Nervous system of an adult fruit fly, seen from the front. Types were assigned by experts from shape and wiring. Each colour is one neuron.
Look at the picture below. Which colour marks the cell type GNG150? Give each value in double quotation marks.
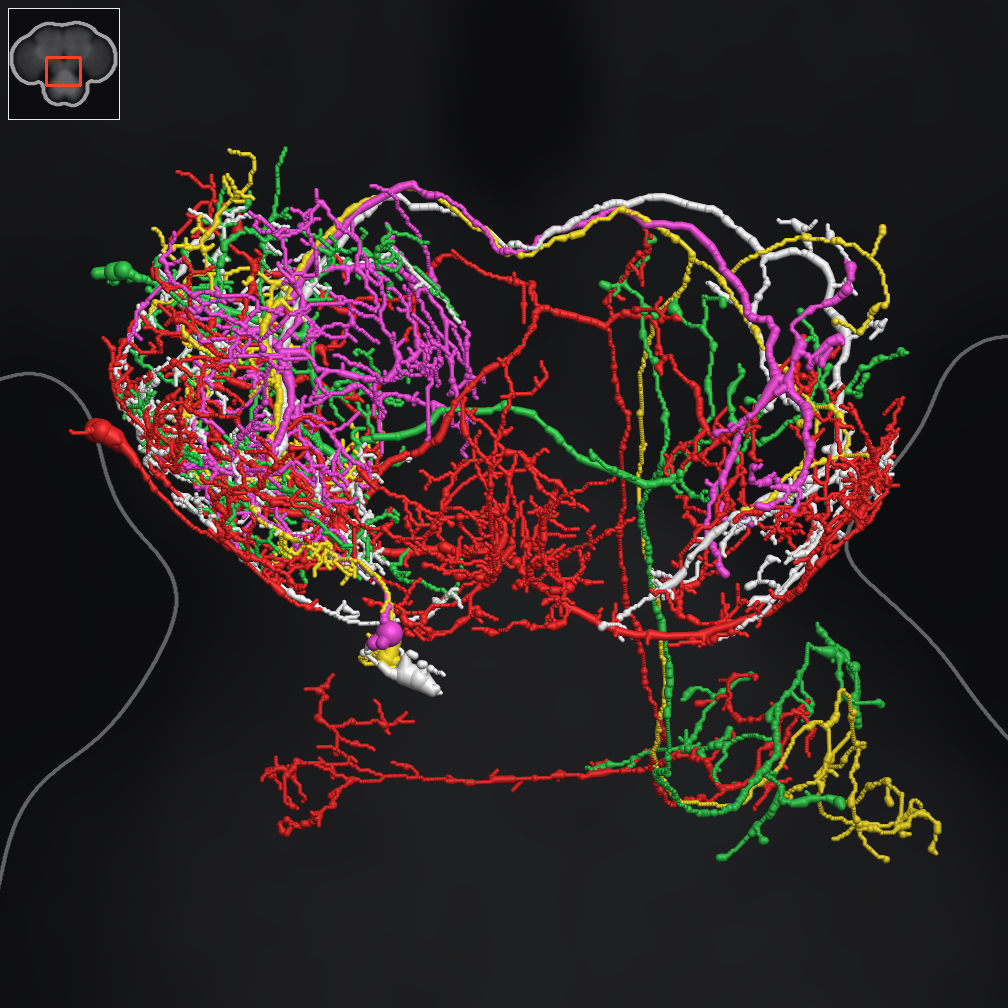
"white"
